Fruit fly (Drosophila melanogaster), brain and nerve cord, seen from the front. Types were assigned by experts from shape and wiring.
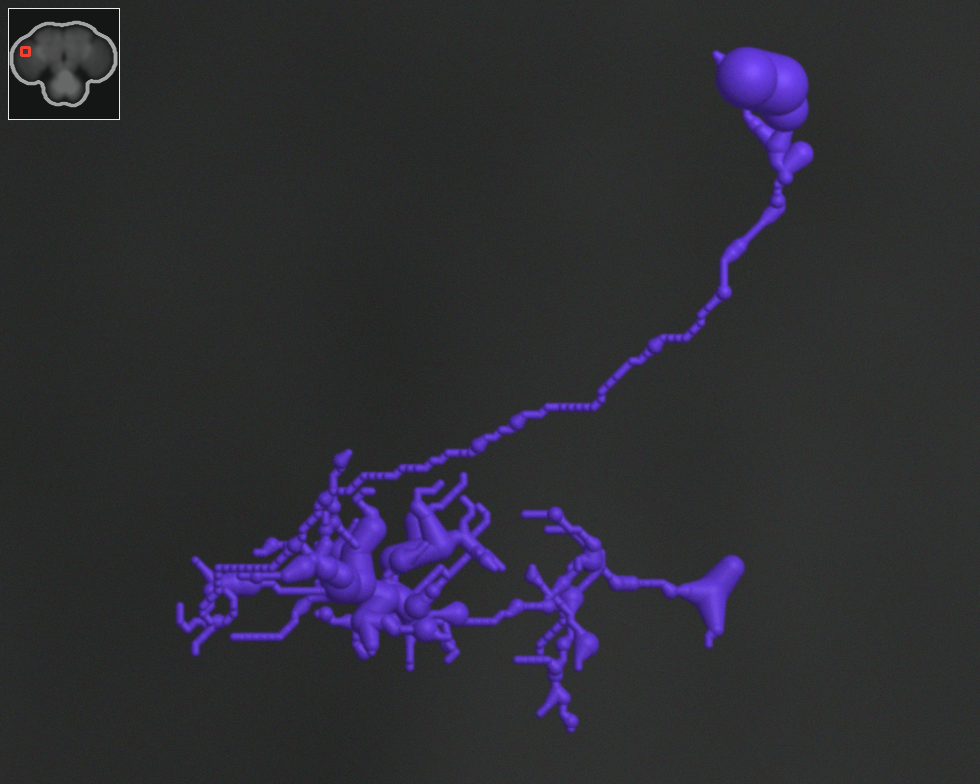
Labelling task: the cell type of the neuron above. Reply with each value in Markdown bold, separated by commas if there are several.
**Mi4**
